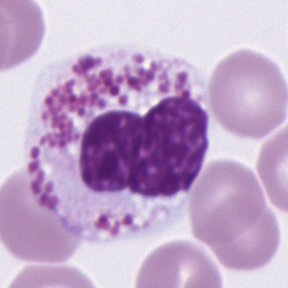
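Eosinophil, this one with a roughly round outline. You won't spot a nucleolus in the nucleus. The cytoplasm holds round dark purple granules, and they're packed most tightly in its upper left part.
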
